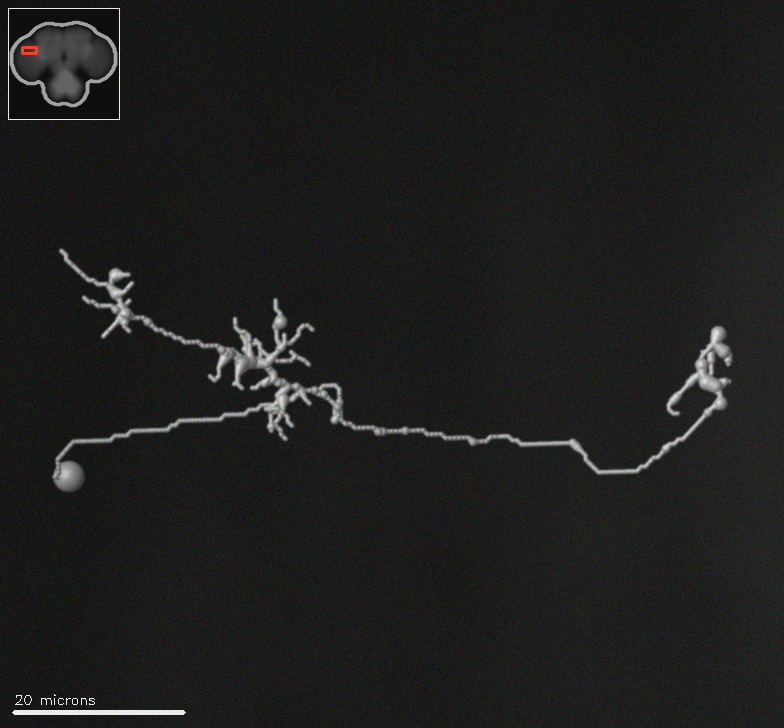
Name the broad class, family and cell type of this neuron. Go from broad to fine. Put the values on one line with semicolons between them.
optic-lobe intrinsic neuron; T; T2a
